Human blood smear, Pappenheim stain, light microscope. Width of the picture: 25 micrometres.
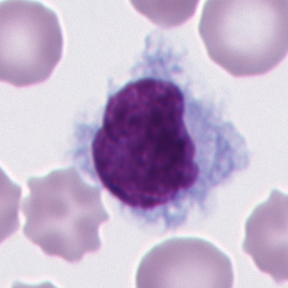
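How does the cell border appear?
Ragged, with many fine hair-like projections all around its circumference.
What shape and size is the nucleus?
Oval, about 11 by 9 micrometres, with a shallow indentation on its right side.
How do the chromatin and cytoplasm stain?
The chromatin is deep purple with a fine, mottled texture, and the cytoplasm is pale grey-blue.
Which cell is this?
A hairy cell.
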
